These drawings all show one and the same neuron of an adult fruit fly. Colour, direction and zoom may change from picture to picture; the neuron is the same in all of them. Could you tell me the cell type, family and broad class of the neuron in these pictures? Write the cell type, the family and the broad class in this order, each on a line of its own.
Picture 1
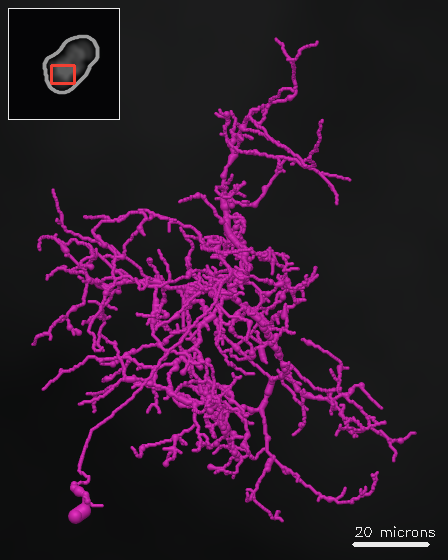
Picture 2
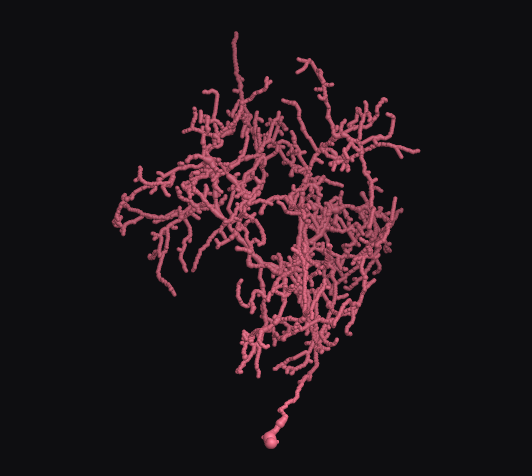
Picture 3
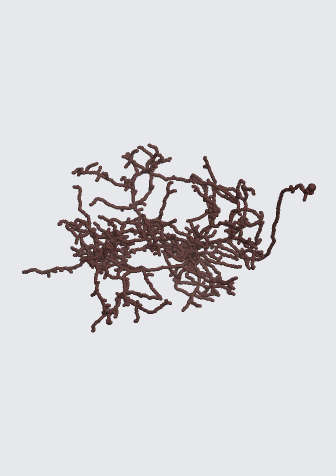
IN21A020
hemilineage 21A
nerve-cord intrinsic neuron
